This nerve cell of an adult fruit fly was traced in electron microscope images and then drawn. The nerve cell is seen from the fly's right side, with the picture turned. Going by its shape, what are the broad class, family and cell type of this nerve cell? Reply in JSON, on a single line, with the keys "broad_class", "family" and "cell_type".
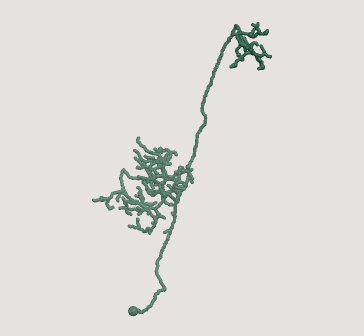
{"broad_class": "optic-lobe intrinsic neuron", "family": "Tm", "cell_type": "Tm38"}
